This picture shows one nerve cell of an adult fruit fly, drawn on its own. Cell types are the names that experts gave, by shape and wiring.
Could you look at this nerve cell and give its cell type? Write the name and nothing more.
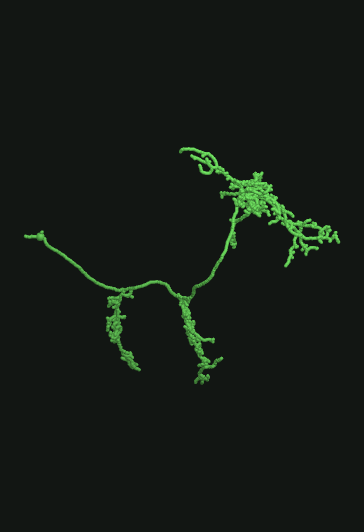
mAL_m2b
